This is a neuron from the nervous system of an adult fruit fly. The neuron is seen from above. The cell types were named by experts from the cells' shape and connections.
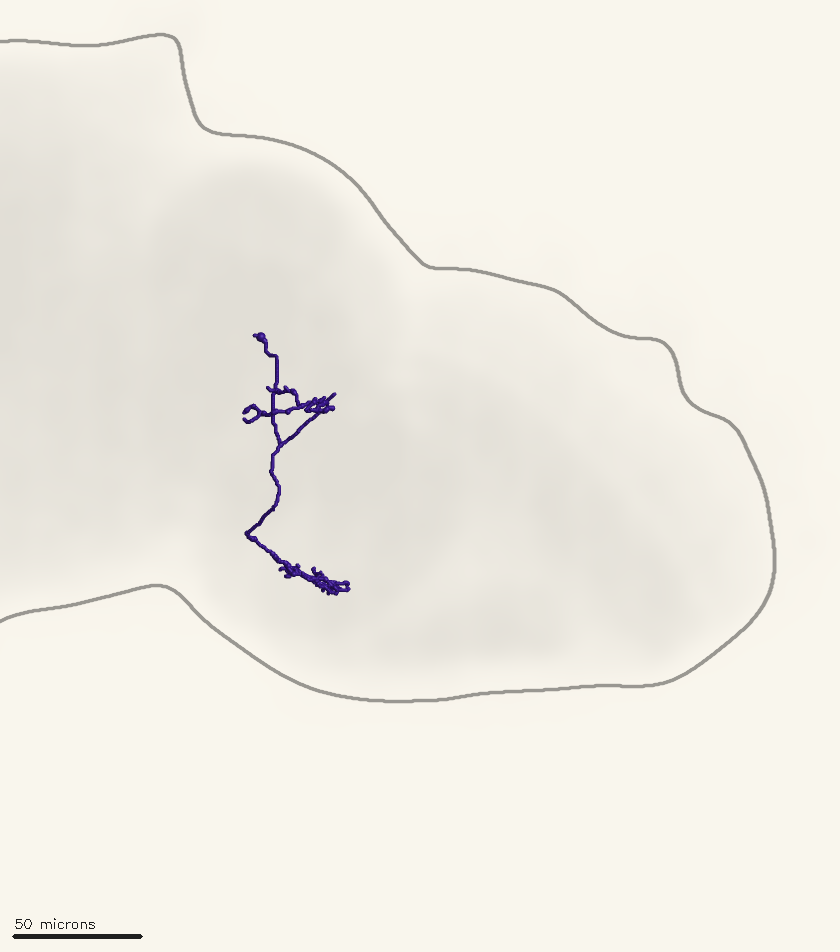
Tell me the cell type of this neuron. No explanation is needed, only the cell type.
LC12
